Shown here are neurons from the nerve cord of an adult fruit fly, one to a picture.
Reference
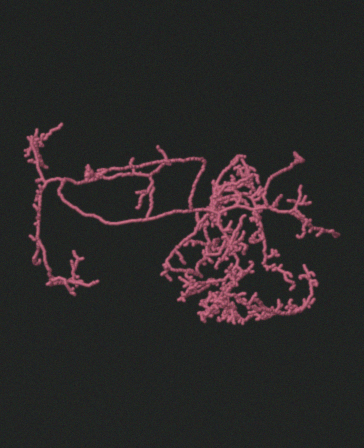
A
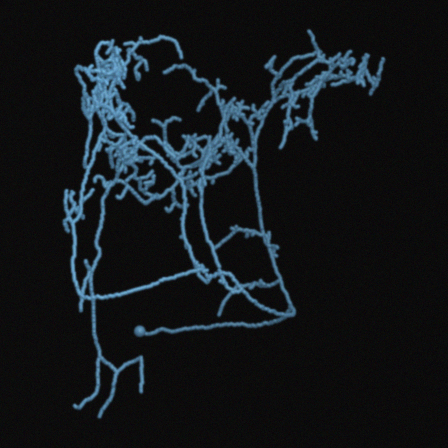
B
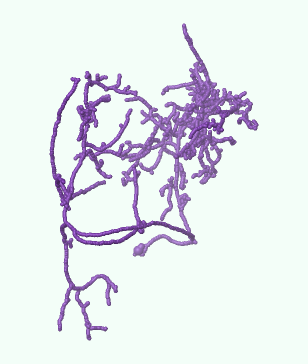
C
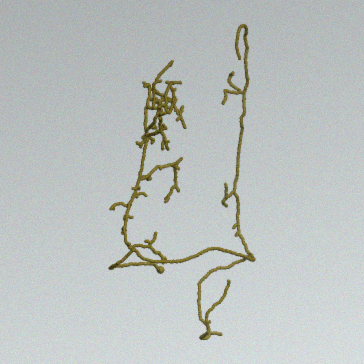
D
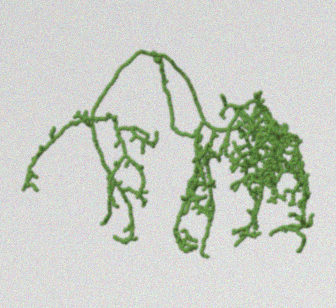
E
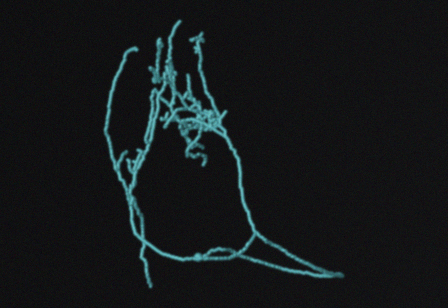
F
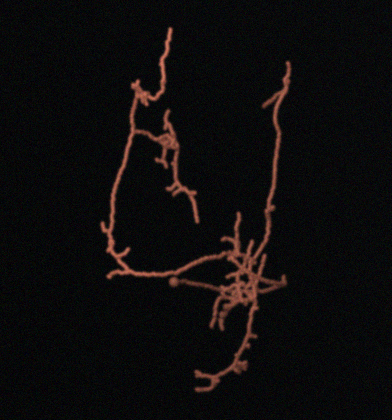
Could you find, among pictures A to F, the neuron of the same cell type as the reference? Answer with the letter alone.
D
